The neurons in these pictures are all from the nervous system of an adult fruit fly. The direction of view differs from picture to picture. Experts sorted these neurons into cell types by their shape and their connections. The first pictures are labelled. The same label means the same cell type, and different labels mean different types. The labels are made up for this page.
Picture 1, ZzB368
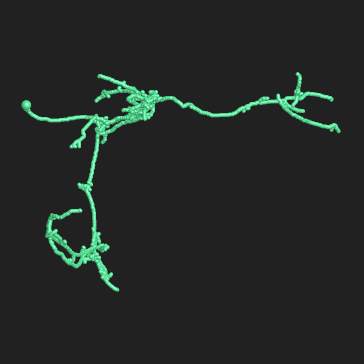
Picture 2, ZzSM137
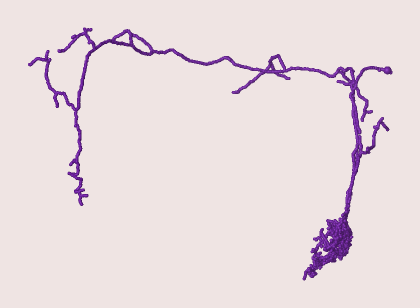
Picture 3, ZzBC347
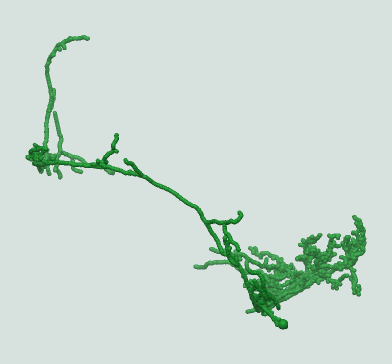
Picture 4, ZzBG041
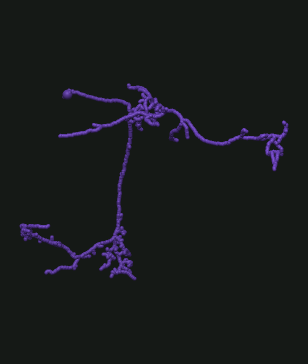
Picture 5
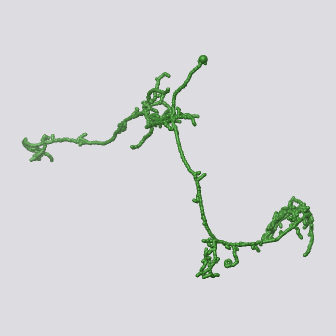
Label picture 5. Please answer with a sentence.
It belongs to ZzBG041.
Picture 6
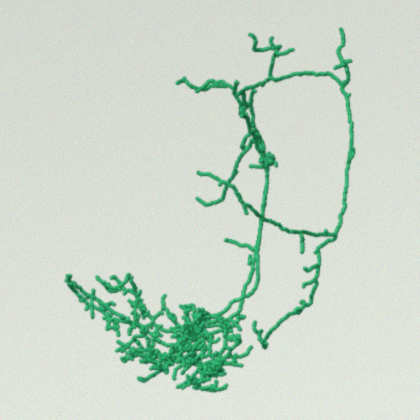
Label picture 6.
It belongs to ZzBC347.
